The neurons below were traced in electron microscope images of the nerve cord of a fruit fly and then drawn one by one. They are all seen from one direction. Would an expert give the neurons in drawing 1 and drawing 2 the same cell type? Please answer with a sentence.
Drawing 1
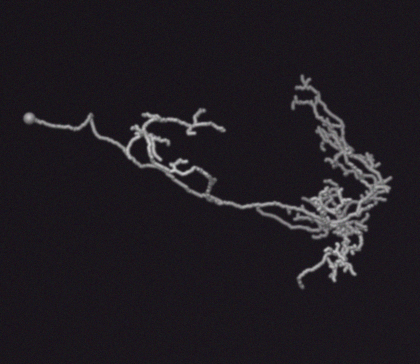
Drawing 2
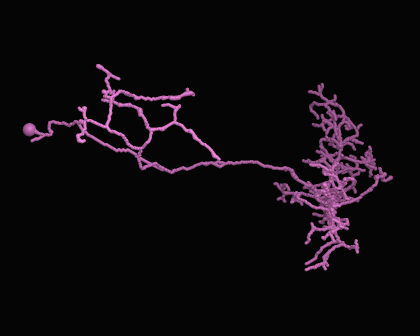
They are of the same cell type.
